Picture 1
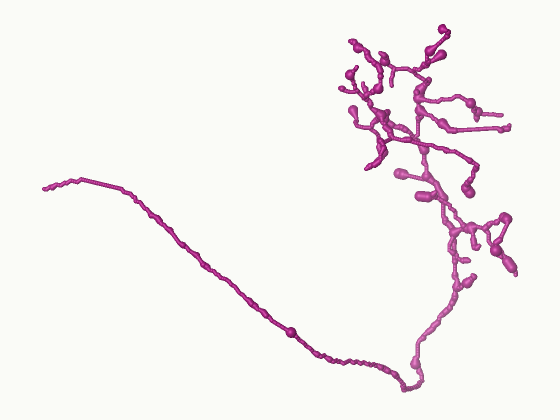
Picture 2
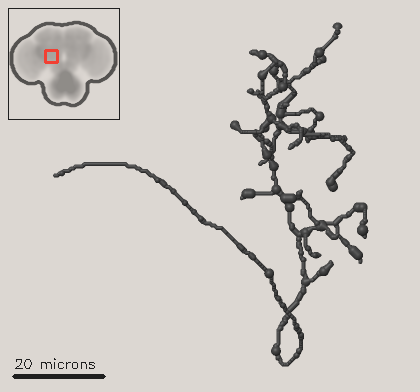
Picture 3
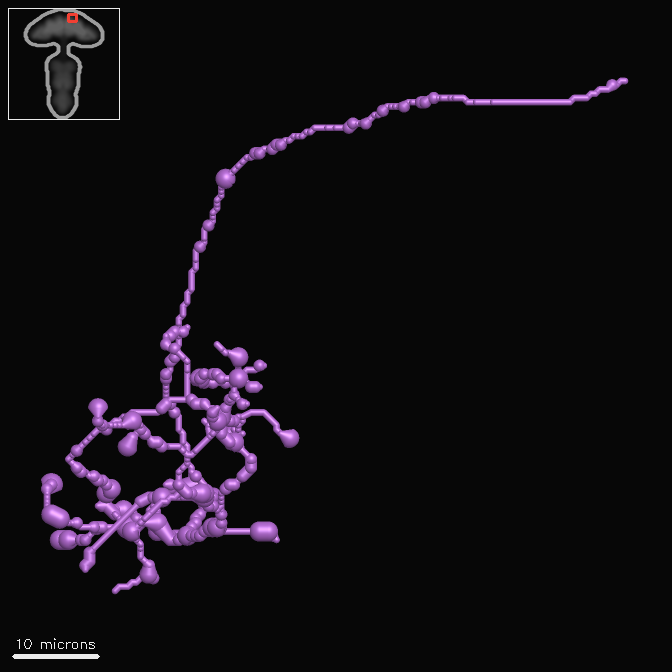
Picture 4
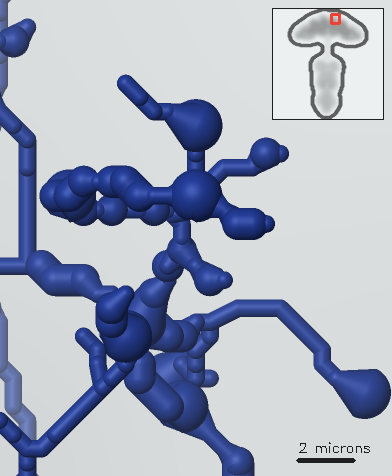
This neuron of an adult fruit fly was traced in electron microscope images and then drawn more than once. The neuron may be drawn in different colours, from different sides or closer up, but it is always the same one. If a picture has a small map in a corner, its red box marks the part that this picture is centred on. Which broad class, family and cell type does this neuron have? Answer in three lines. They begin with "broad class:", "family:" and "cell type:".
broad class: sensory neuron entering the brain
family: class hygrosensory
cell type: HRN_VP1d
